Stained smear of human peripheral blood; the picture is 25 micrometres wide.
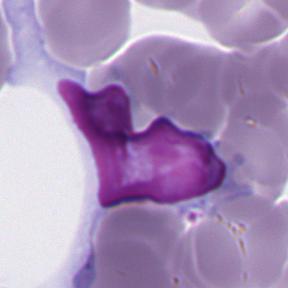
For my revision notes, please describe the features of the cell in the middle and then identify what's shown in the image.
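Looking at the nucleus, I see one continuous mass with a deep notch in its upper edge. Toward its right-hand part there's a paler, mottled area, and I can't make out any nucleoli. Nor do I find a clear rim of cytoplasm around it. This is a typical lymphocyte.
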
